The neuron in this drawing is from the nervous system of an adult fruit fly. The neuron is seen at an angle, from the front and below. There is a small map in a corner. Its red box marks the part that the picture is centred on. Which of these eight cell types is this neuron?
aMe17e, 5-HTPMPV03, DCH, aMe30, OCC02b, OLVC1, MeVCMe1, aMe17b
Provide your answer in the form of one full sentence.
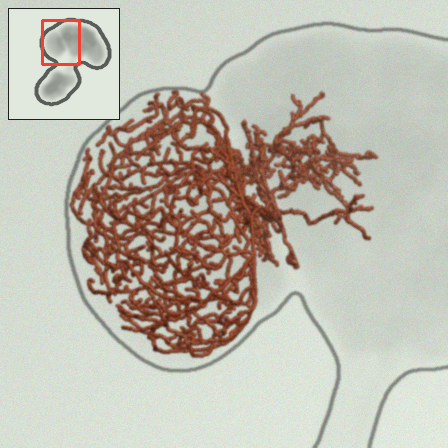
It is aMe17e that is the cell type of the neuron.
